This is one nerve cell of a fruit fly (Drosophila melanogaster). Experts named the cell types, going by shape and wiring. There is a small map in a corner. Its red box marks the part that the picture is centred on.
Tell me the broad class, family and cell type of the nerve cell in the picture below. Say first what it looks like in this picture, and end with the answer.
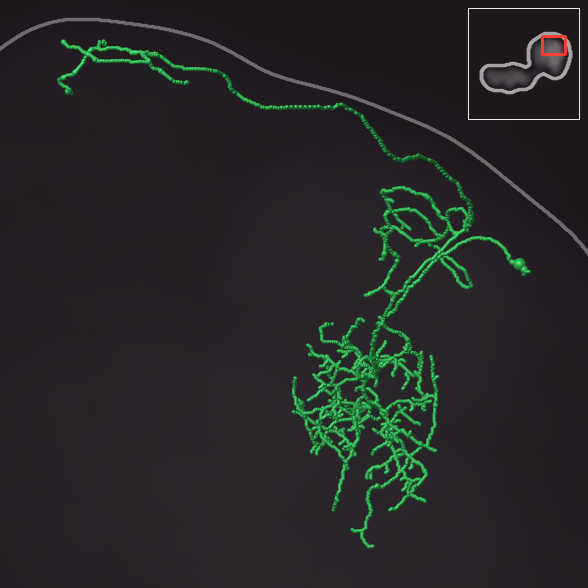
The cell body can be seen on the right of the picture. Dozens of branch ends can be seen. This is a central-brain intrinsic neuron. Its family is hemilineage LHd1. Its cell type is CB3374.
